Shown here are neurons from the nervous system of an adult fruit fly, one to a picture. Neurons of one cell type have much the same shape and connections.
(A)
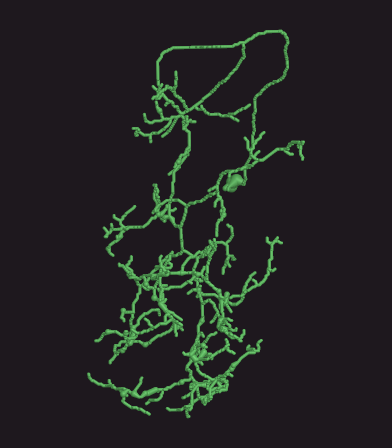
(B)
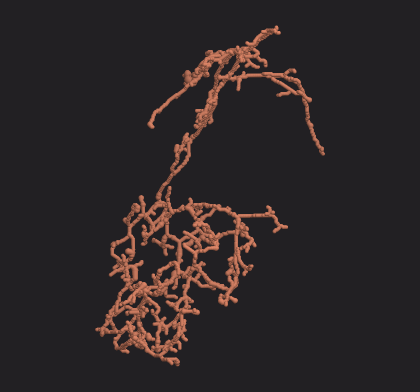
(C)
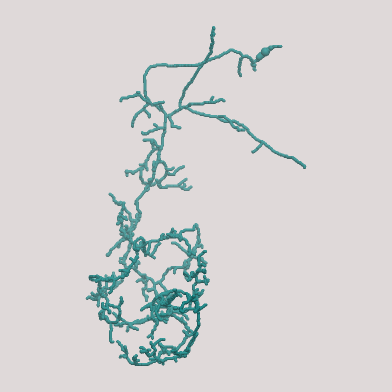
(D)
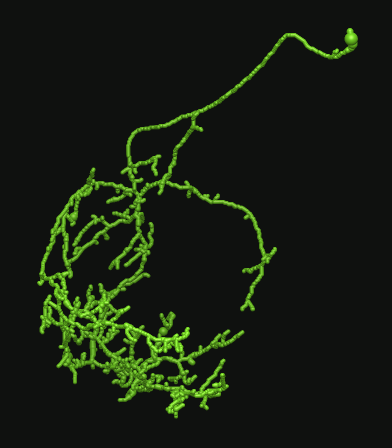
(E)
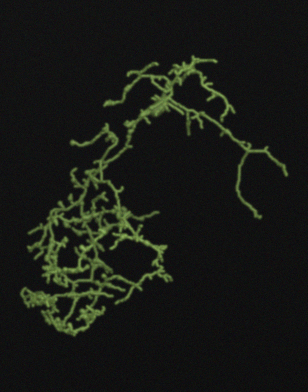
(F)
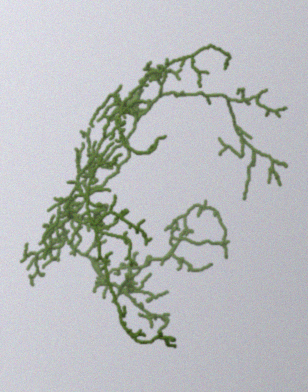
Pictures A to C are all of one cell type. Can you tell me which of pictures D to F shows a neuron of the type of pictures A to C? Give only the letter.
E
